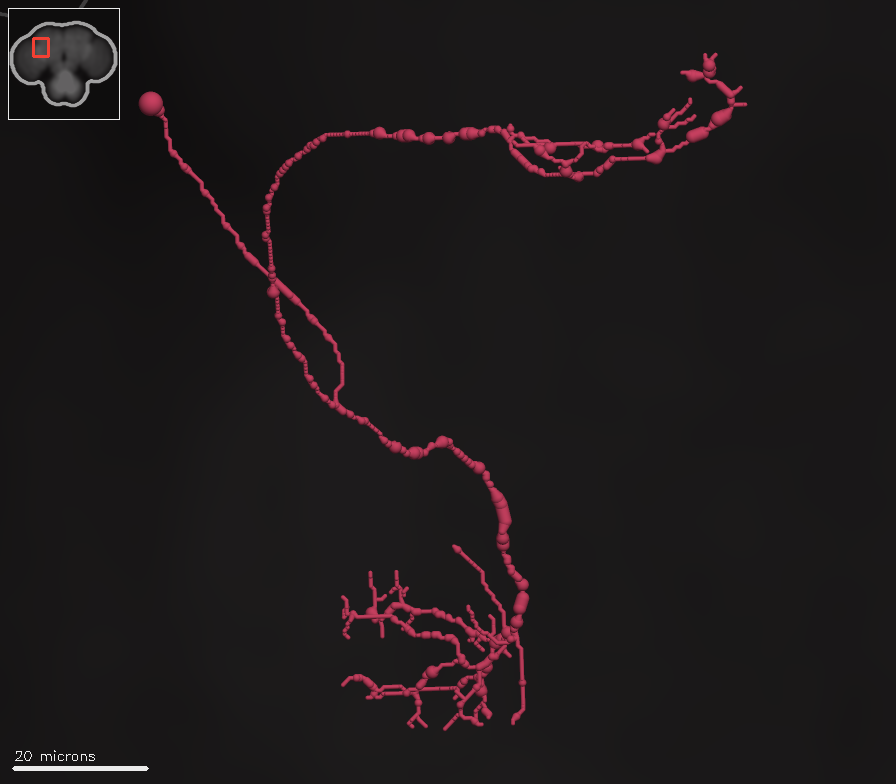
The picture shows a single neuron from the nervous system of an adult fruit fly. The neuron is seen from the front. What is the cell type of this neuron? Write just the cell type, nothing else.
LC10a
